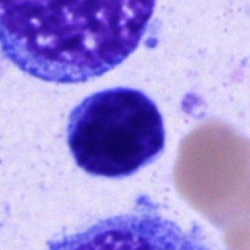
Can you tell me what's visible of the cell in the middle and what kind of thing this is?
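Hardly any cytoplasm shows around the nucleus. The chromatin's dense and dark, with just faint clumping. No granules in the cell, and no vacuoles either. This one is a lymphocyte.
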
